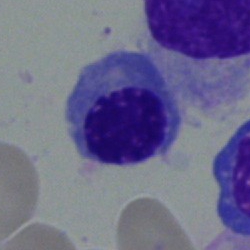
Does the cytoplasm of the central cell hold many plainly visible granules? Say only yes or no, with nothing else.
No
